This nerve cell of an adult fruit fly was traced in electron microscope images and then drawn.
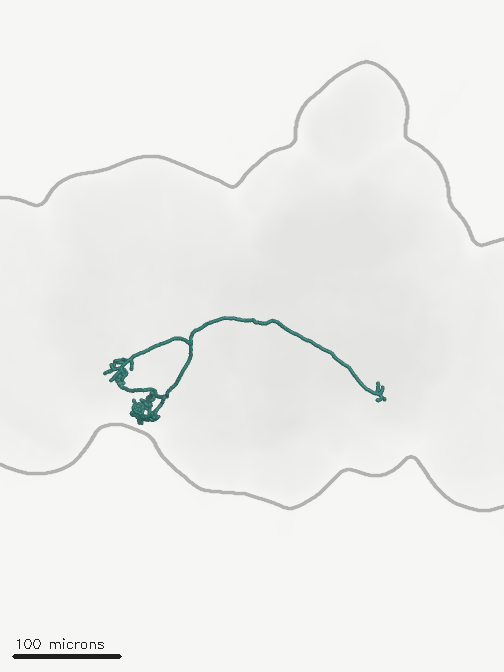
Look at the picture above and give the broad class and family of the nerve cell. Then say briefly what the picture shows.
It is a central-brain intrinsic neuron. The family is hemilineage ALl1_ventral. From left to right in the picture it spans about 250 microns. As drawn here it is more than twice as wide as it is tall.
